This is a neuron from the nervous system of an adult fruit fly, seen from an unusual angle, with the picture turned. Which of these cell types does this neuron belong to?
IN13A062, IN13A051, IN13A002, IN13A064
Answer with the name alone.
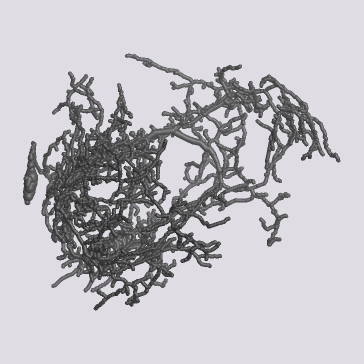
IN13A002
